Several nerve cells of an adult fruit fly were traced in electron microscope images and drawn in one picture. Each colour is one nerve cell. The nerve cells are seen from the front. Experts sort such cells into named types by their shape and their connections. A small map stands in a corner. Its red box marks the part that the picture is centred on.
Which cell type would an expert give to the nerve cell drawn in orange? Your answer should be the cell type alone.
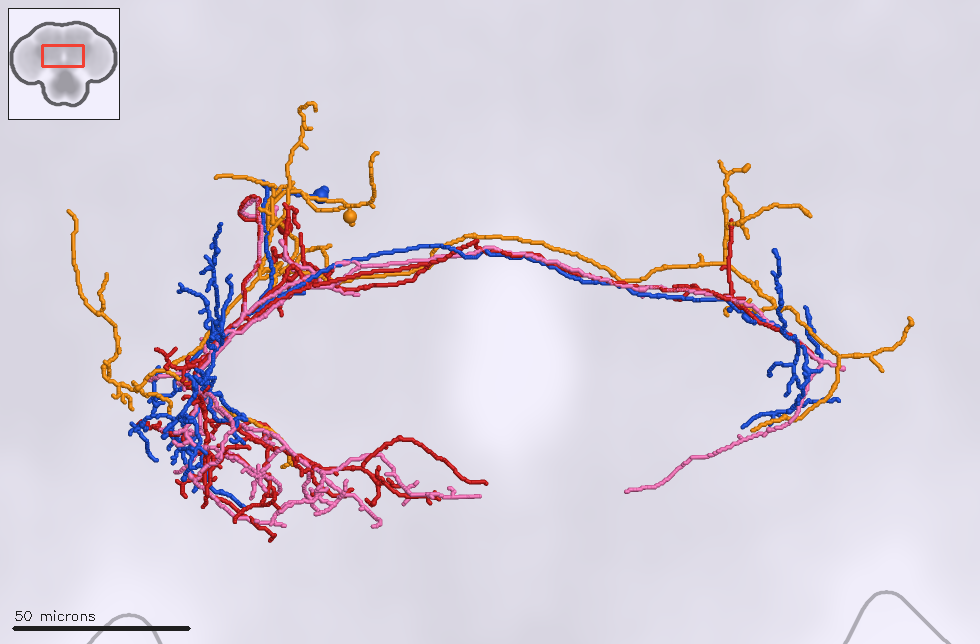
CB2956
